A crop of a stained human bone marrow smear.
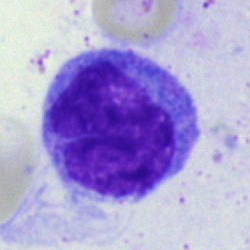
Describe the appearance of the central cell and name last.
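Nucleus: occupies most of the cell; chromatin dark purple and patchily clumped. Cytoplasm: stains blue; the rim is wider on the right side than on the left. Name: monocyte.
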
